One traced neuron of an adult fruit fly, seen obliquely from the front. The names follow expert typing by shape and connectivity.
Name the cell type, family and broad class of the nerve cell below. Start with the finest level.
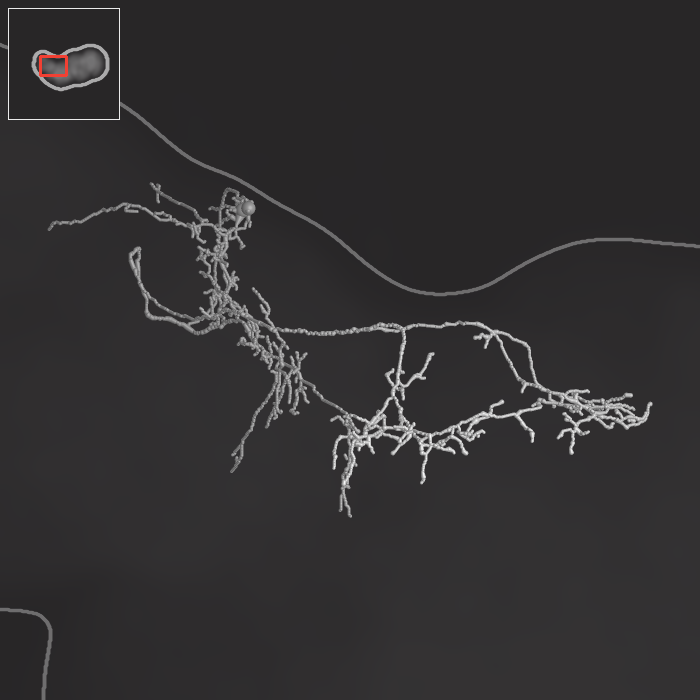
IN19B040; hemilineage 19B; nerve-cord intrinsic neuron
